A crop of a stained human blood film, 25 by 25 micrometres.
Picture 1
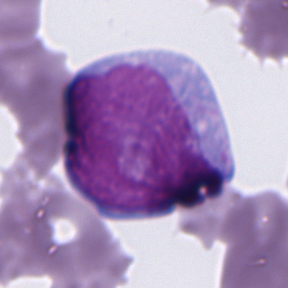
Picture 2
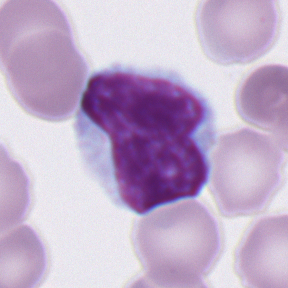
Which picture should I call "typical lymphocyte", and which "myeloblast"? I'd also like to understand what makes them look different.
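The myeloblast's in picture 1, and the typical lymphocyte is in picture 2. In the myeloblast the pale blue cytoplasm is just a crescent, lying mainly along the upper right side of the cell.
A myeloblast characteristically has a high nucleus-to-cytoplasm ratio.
There's a pale rounded area near the centre of its nucleus, and you won't find any granules in its cytoplasm. Its outline is roughly round with a few blunt corners, and a red cell with a spiky edge touches it at the lower right. The lymphocyte's nucleus, on the other hand, is irregular in outline, with a notch cut into its right edge, and its chromatin stains dark purple throughout.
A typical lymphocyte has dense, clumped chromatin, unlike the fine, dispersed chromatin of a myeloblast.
Its cytoplasm is pale greyish blue, a broad crescent on the left that narrows to a thin rim on the right, with no distinct granules in it. On the left the cell's edge is faint and poorly defined. The nucleus fills about 70% of the cell's area.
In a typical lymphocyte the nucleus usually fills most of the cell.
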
